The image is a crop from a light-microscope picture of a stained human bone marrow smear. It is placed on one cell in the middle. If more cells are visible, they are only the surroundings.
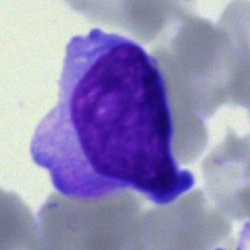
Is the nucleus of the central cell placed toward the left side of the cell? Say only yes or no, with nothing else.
No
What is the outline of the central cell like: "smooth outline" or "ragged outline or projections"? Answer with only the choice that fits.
Ragged outline or projections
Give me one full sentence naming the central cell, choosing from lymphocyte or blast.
The cell in the middle of this crop is a blast.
